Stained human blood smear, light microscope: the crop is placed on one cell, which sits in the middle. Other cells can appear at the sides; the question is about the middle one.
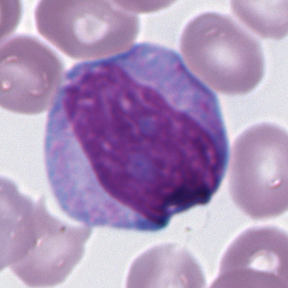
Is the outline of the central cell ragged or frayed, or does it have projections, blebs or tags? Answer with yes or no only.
No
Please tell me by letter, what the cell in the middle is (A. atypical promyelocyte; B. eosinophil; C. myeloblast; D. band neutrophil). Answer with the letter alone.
A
